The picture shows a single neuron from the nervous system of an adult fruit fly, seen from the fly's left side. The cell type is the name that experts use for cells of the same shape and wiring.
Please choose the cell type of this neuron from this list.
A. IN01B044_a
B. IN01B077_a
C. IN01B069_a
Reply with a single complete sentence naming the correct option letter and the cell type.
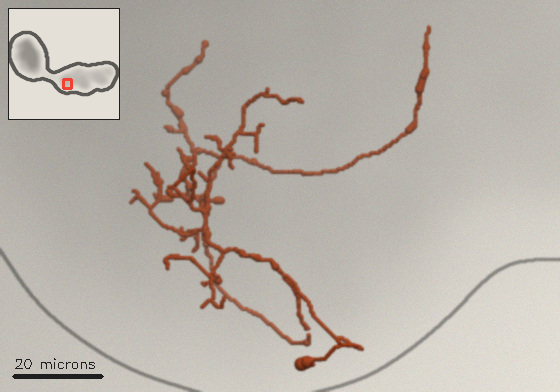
It is as IN01B069_a, option C, that the neuron is typed.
